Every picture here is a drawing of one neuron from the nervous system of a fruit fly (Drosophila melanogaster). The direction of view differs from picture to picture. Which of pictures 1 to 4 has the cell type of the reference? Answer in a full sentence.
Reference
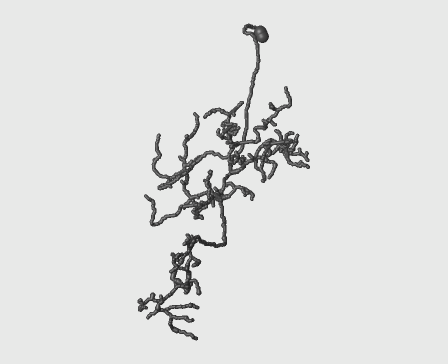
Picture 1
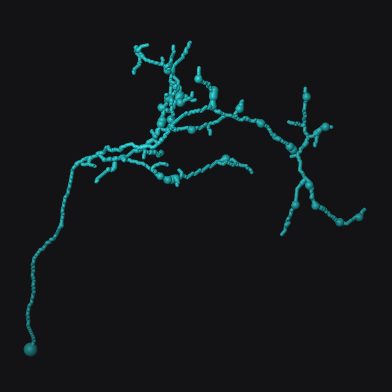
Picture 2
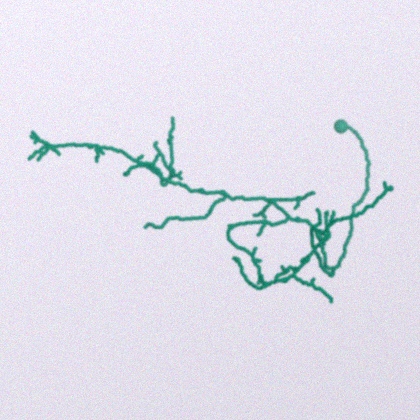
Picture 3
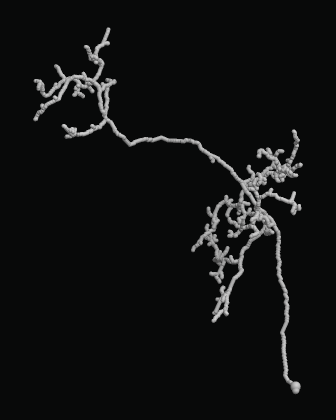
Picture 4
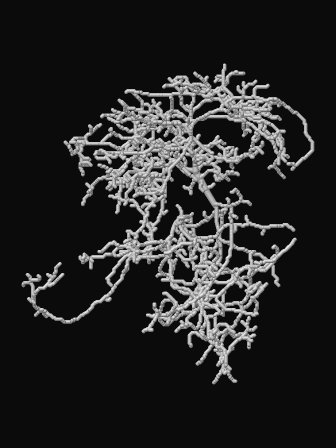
Picture 3 is of the same cell type.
